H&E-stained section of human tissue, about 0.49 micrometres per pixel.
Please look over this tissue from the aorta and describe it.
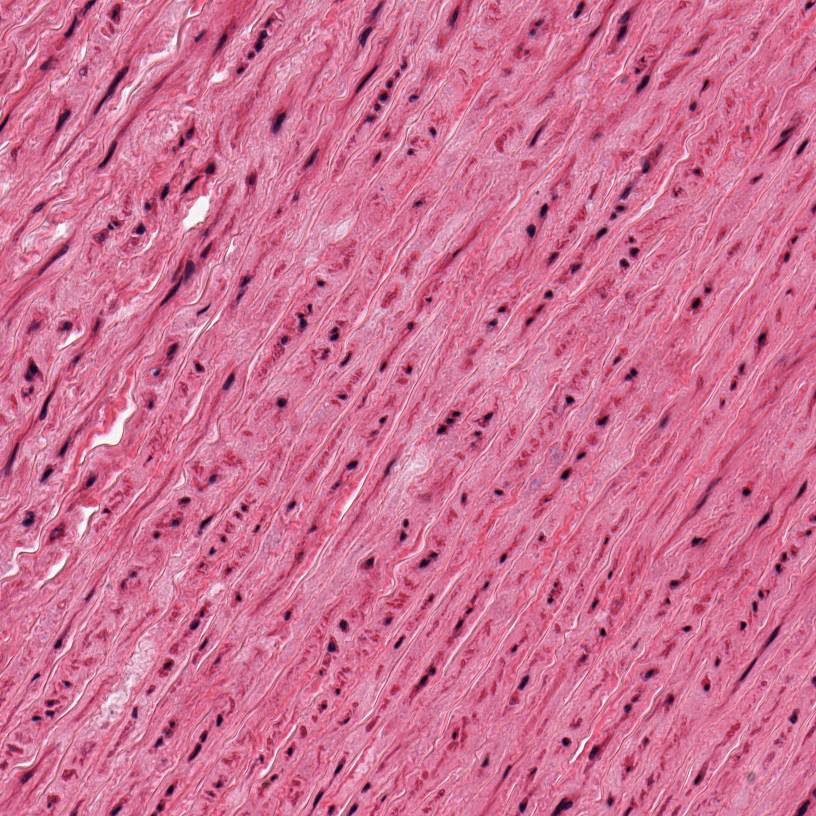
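So this whole field is parallel fibres, running diagonally from lower left to upper right with a gently wavy course. The nuclei are dark and elongated, lined up with their long axes along the fibres, and spread fairly evenly throughout.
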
